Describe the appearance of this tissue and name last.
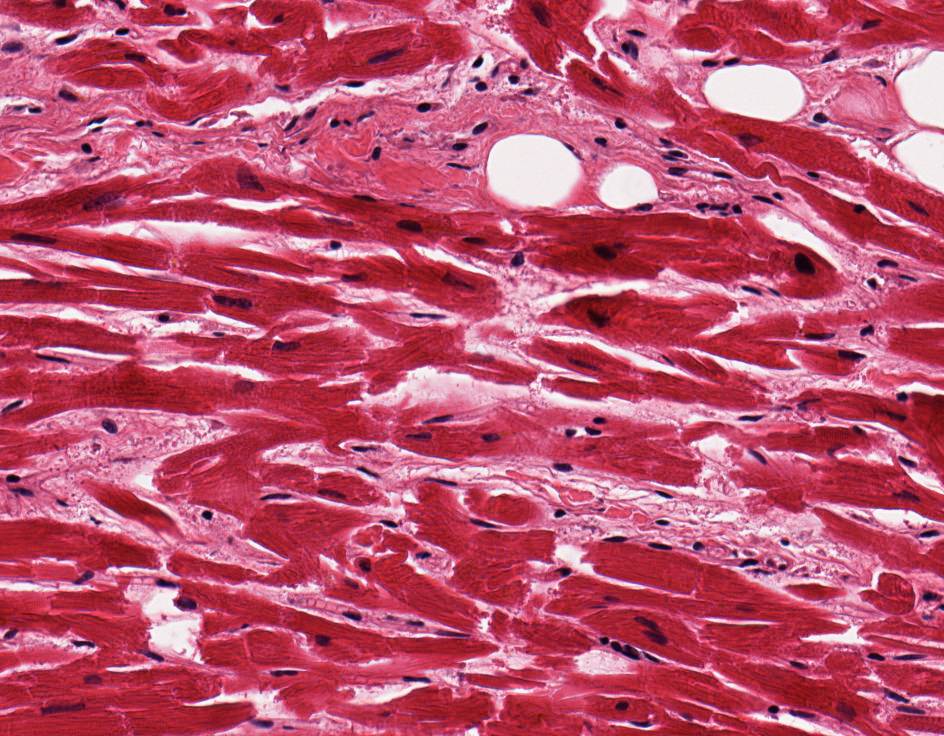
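Muscle fibres run mainly horizontally, branching and joining neighbouring fibres rather than lying as separate parallel cylinders. A band of looser pale pink fibrous stroma with scattered small dark nuclei crosses the upper field. Upper right are a few round empty fat cells. Name: left ventricle of the heart.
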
